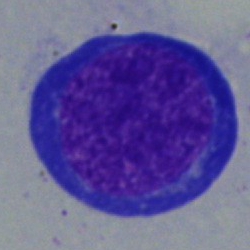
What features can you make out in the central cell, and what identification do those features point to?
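The outline here is round and smooth. The chromatin looks purple and finely stippled, with small paler spots throughout. Deep blue cytoplasm forms a complete rim around the nucleus, and I notice a paler zone in it right next to the nucleus on its right side. This is a proerythroblast.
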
